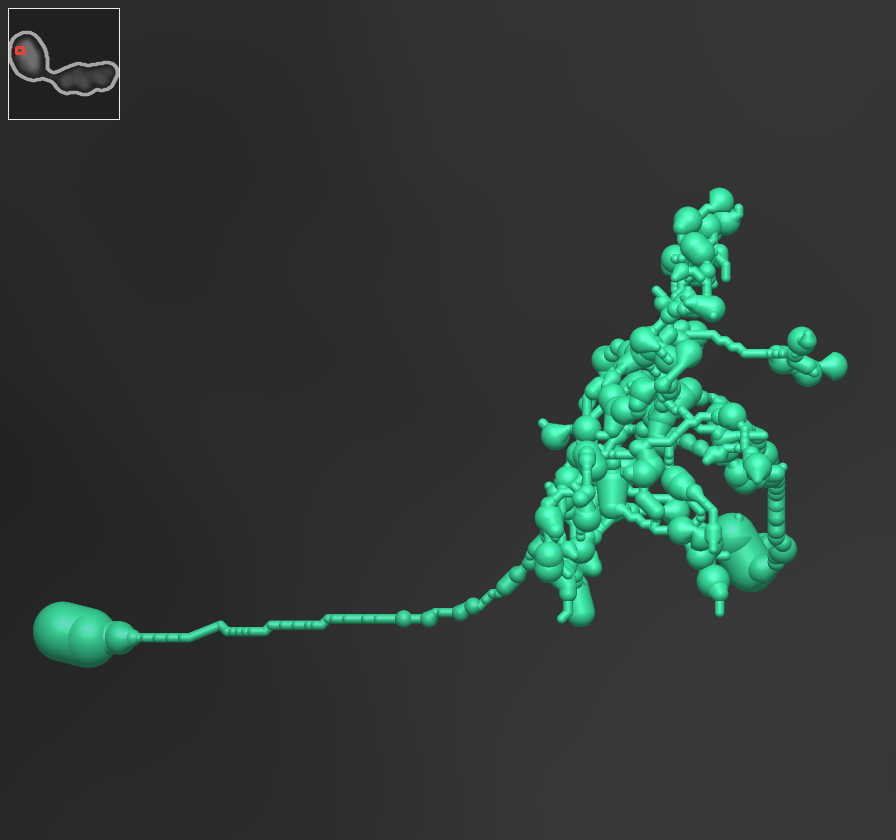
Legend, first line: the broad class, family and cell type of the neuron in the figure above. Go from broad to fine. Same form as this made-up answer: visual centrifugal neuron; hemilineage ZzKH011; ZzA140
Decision: central-brain intrinsic neuron; hemilineage EBa1; ER3m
